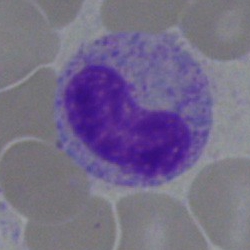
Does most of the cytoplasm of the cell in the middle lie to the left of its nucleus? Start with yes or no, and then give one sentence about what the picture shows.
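No. The nucleus lies toward the lower left of the cell, leaving the widest band of cytoplasm at the upper right.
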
